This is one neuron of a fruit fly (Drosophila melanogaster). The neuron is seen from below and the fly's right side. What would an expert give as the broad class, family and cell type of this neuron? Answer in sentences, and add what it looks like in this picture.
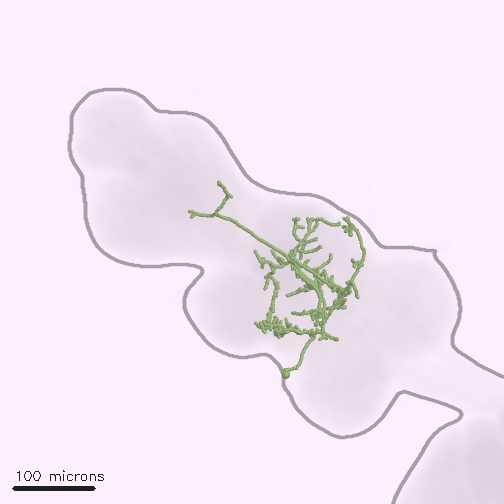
It is a nerve-cord intrinsic neuron. Its family is hemilineage 12A. Its cell type is vPR6. Its cell body lies at the bottom of the picture. From top to bottom in the picture it spans about 250 microns.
